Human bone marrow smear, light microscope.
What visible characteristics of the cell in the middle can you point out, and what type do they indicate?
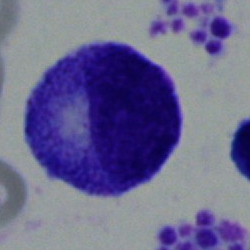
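Nearly the whole cell is stained a deep purple-blue. Left of the centre of the cell lies a paler, lilac area, bordered on its right side by a curved edge of darker staining. The dark-stained part of the cell has a coarse, stippled texture. The cell is a myelocyte.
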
